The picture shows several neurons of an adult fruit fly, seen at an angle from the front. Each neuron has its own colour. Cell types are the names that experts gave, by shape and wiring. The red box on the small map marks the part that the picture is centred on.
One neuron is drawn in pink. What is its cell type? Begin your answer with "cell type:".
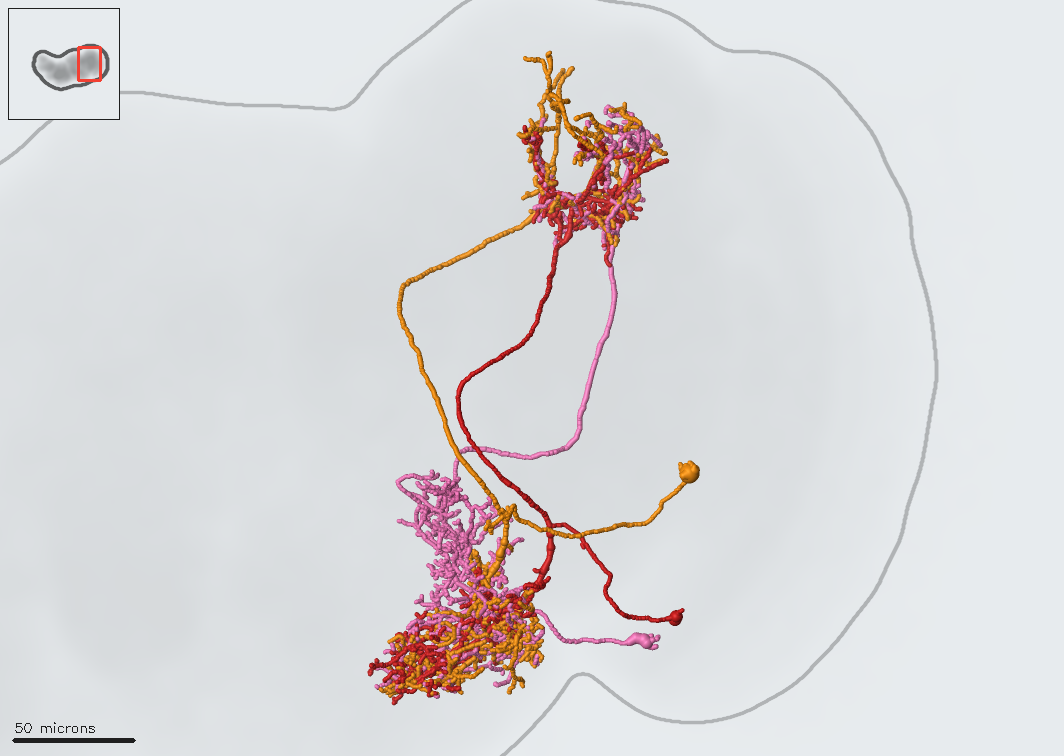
cell type: SLP469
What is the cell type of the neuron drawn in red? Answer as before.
cell type: AVLP447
